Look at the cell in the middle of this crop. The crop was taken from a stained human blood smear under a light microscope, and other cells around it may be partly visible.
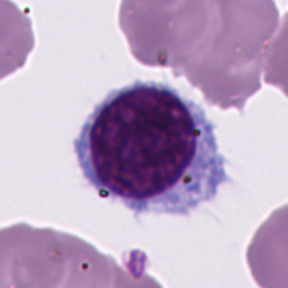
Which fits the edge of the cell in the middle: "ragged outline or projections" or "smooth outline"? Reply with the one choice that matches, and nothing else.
Ragged outline or projections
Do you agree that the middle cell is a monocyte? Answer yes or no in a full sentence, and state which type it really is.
No, in this crop the middle cell is a hairy cell, not a monocyte.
